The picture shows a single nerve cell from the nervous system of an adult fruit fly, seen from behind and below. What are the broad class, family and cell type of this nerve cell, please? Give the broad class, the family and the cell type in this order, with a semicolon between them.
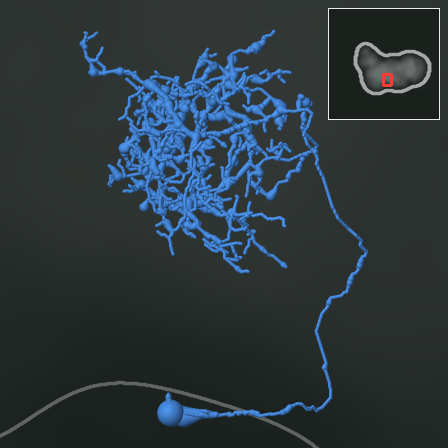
central-brain intrinsic neuron; hemilineage WEDa1; WED055_b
